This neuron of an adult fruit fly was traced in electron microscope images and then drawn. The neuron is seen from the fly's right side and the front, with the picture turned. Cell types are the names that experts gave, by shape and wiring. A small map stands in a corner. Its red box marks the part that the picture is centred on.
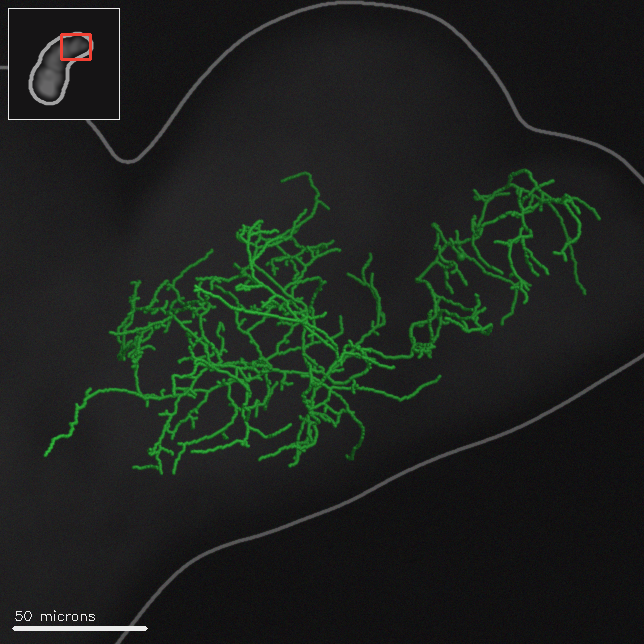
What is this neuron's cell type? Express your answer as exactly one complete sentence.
The neuron is categorized under cell type IN09A015.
